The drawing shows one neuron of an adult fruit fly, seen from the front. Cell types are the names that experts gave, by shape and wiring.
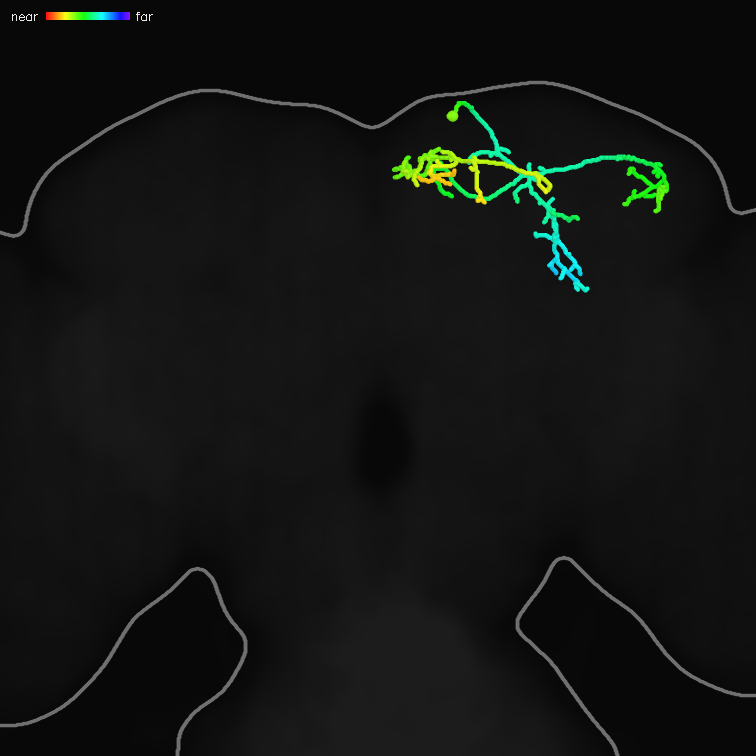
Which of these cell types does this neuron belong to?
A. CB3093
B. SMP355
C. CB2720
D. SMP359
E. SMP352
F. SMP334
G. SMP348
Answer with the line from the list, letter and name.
A. CB3093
